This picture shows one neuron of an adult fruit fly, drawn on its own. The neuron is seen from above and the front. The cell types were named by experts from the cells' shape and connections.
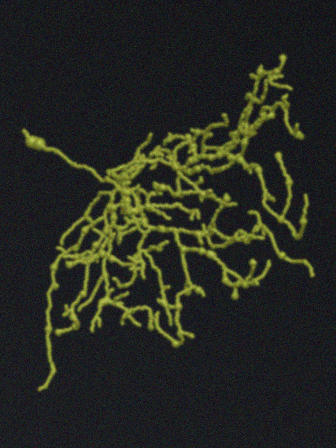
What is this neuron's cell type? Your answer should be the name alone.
Li19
